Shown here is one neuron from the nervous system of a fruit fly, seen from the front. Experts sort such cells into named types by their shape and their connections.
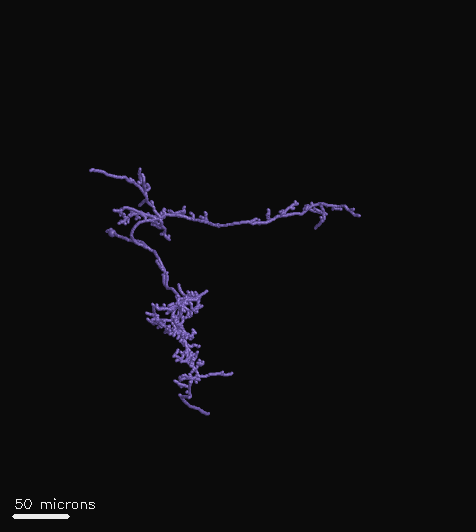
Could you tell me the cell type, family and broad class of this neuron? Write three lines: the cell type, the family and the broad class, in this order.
VES063
hemilineage VLPp&l1_posterior
central-brain intrinsic neuron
